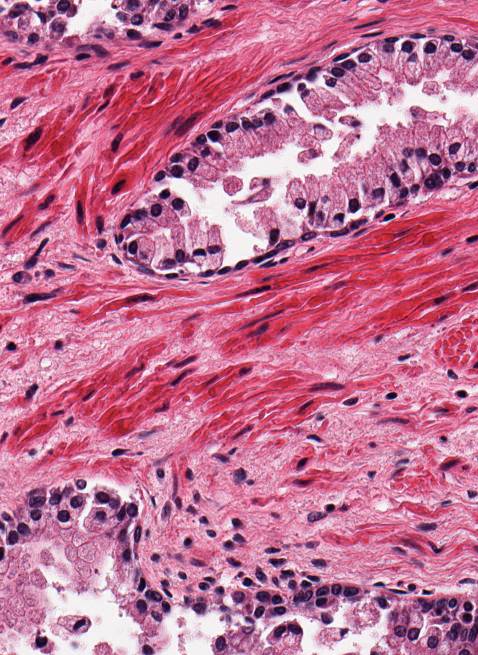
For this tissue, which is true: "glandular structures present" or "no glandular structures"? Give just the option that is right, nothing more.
Glandular structures present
